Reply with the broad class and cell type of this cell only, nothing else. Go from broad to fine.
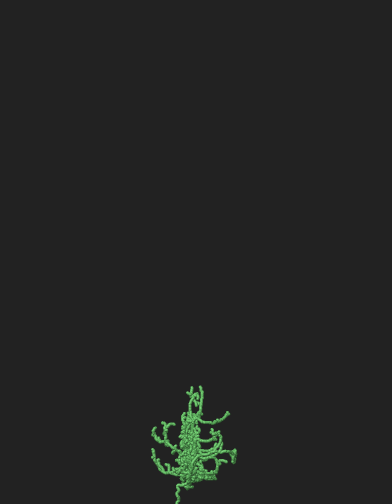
nerve-cord intrinsic neuron; INXXX386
